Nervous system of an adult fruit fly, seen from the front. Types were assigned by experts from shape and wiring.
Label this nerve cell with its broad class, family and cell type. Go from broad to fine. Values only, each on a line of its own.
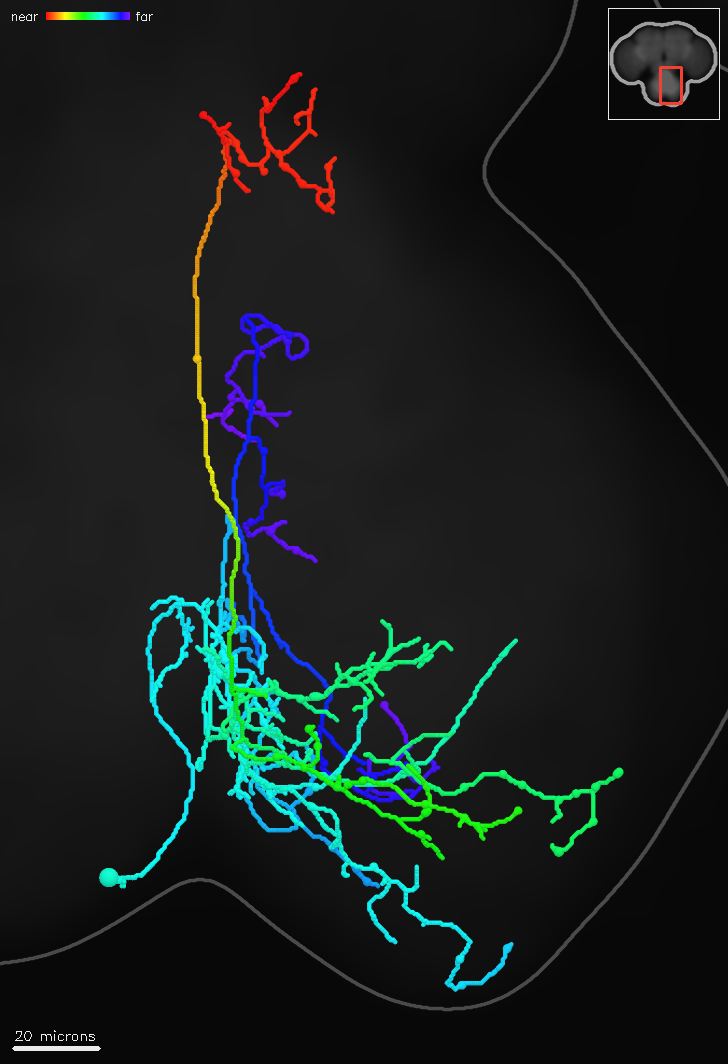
ascending neuron
hemilineage 05B
AN05B054_b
